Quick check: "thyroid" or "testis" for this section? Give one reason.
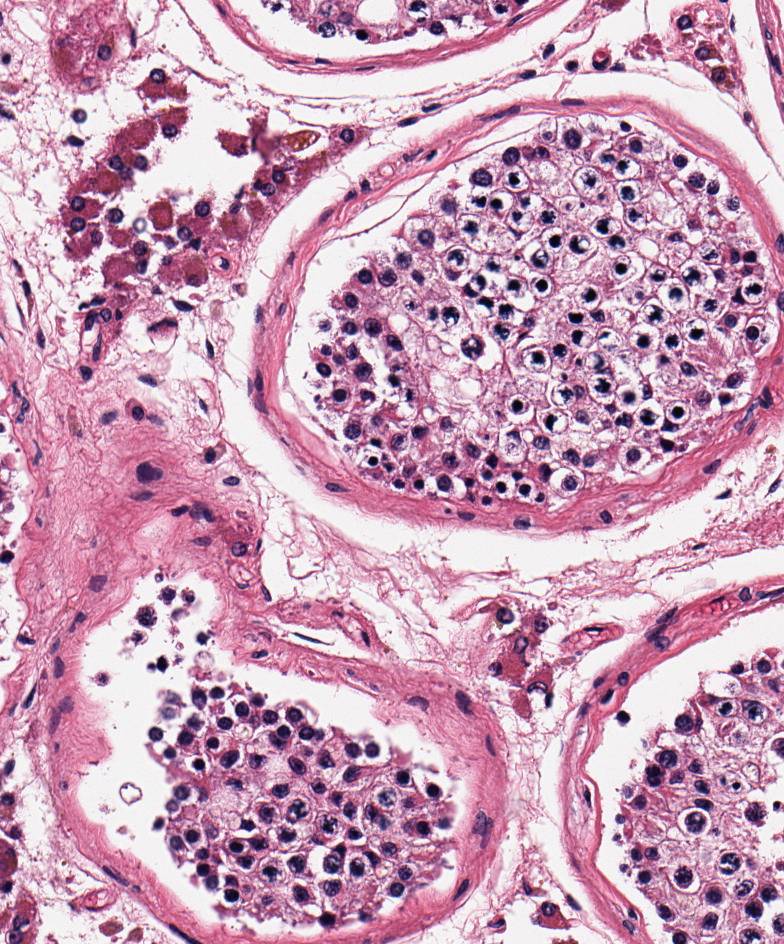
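This is testis. The tubules are packed with cells and show no open central lumen.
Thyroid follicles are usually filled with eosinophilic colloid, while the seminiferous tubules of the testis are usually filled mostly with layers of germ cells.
Many cells inside the tubules have a round dark nucleus within a clear halo of pale cytoplasm. Each tubule has a thick, pink, layered wall containing flattened spindle-shaped nuclei. In the interstitium at the upper left lie clusters of polygonal Leydig cells with deeply eosinophilic cytoplasm and round nuclei.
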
